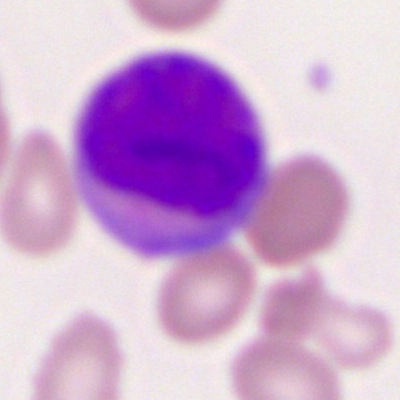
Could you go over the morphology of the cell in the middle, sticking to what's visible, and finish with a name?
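The outline of the cell is round and smooth. The nucleus occupies most of the cell, so only a little cytoplasm remains. Across the middle of the nucleus runs a darker horizontal crease. No granules are visible in the cytoplasm. The cell is a myeloblast.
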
